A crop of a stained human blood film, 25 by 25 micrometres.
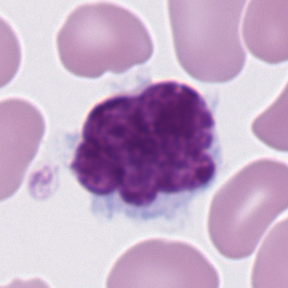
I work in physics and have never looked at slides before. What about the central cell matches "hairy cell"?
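Start at the edge: this hairy cell's cytoplasm is ragged with fine, hair-like wisps, which goes with the name.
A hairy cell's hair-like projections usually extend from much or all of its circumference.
The cell is about 13 micrometres across, with a nucleus of about 13 by 10 micrometres.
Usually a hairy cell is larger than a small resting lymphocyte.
What does not go with the name is the narrow rim of pale blue cytoplasm, the nucleus filling about 80% of the cell's area.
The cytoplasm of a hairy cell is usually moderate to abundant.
Otherwise, the nucleus shows no distinct nucleolus and the cytoplasm no granules.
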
